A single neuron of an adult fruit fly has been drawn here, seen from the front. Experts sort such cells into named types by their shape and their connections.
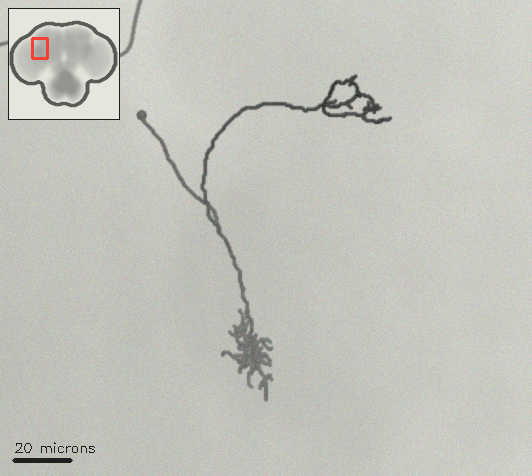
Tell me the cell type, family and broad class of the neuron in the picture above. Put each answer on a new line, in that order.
LC10e
hemilineage VPNd2
visual projection neuron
